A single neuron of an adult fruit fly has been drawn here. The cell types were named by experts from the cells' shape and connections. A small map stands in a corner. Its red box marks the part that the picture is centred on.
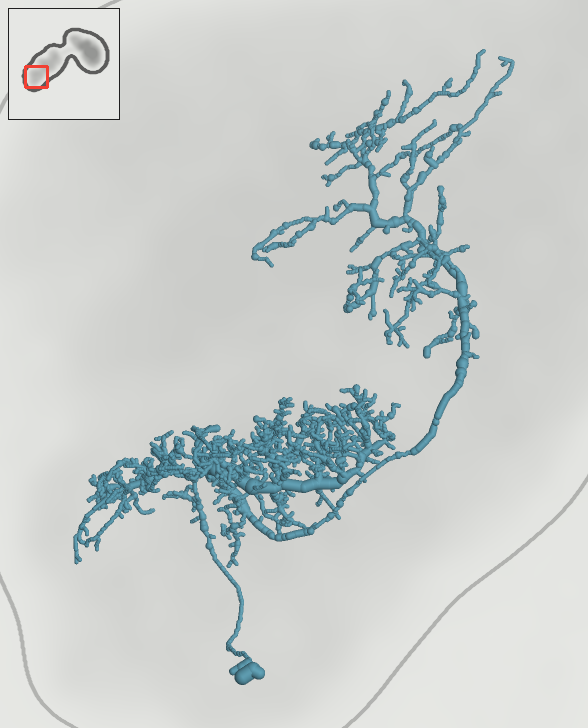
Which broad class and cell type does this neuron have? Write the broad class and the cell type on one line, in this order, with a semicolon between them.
nerve-cord intrinsic neuron; INXXX100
